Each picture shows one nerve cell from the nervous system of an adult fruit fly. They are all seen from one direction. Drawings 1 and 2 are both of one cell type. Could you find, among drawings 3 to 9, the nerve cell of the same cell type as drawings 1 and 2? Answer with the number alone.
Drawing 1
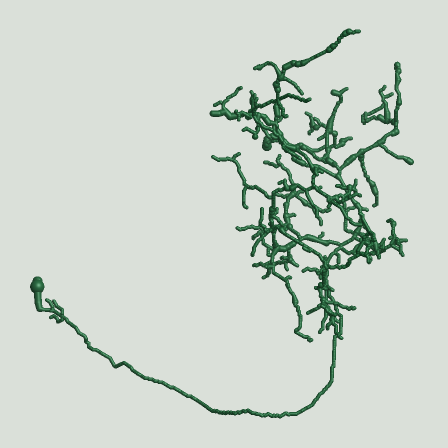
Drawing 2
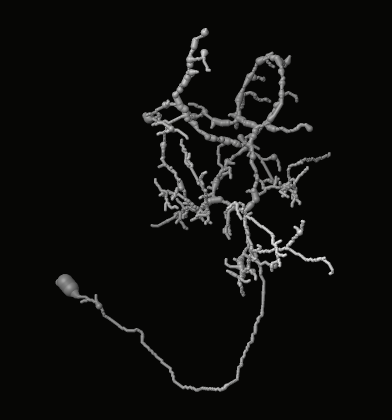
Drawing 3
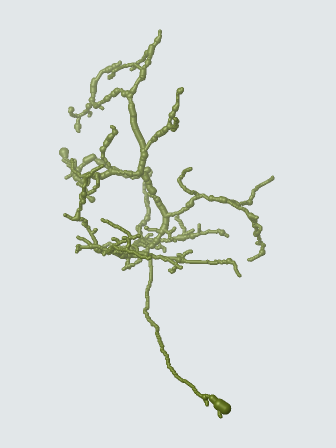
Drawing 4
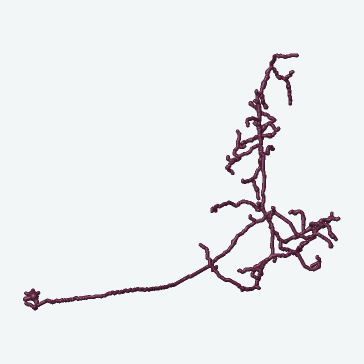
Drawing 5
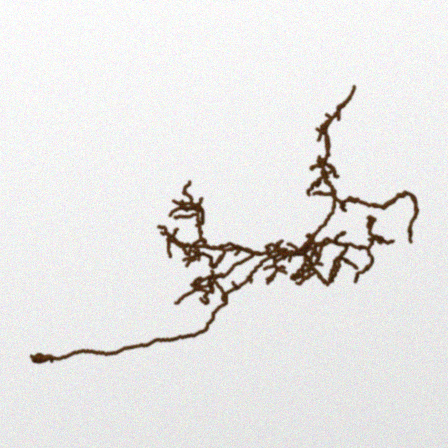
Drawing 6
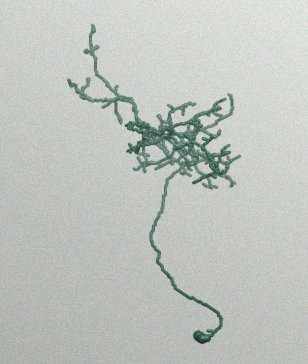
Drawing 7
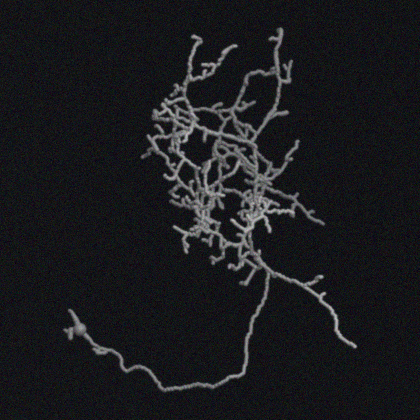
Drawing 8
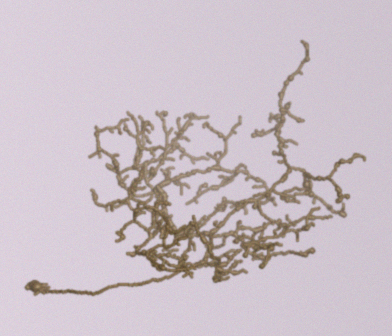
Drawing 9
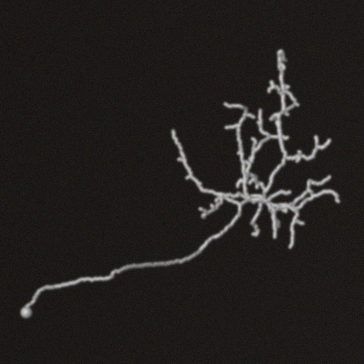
7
